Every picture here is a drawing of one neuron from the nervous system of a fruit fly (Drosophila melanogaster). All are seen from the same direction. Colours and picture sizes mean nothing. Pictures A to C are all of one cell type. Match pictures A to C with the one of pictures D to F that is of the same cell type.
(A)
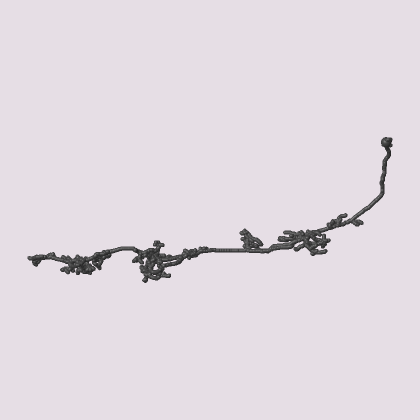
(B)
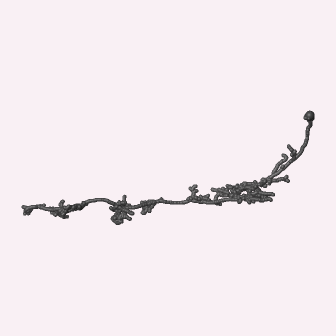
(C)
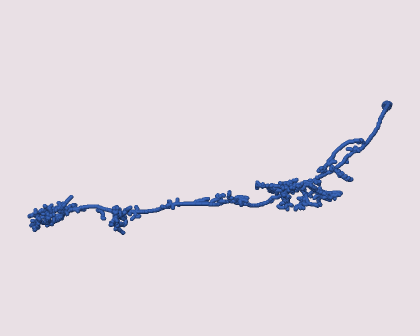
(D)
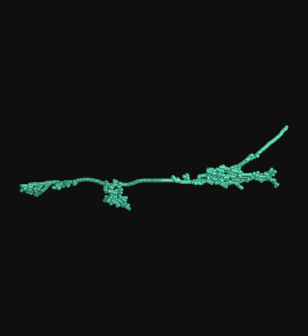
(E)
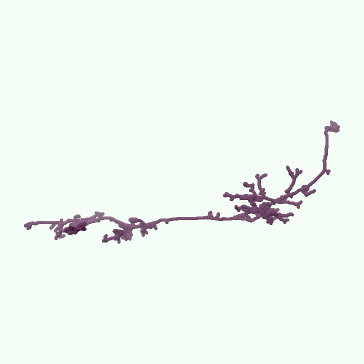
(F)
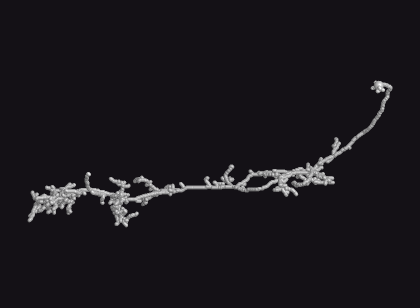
F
